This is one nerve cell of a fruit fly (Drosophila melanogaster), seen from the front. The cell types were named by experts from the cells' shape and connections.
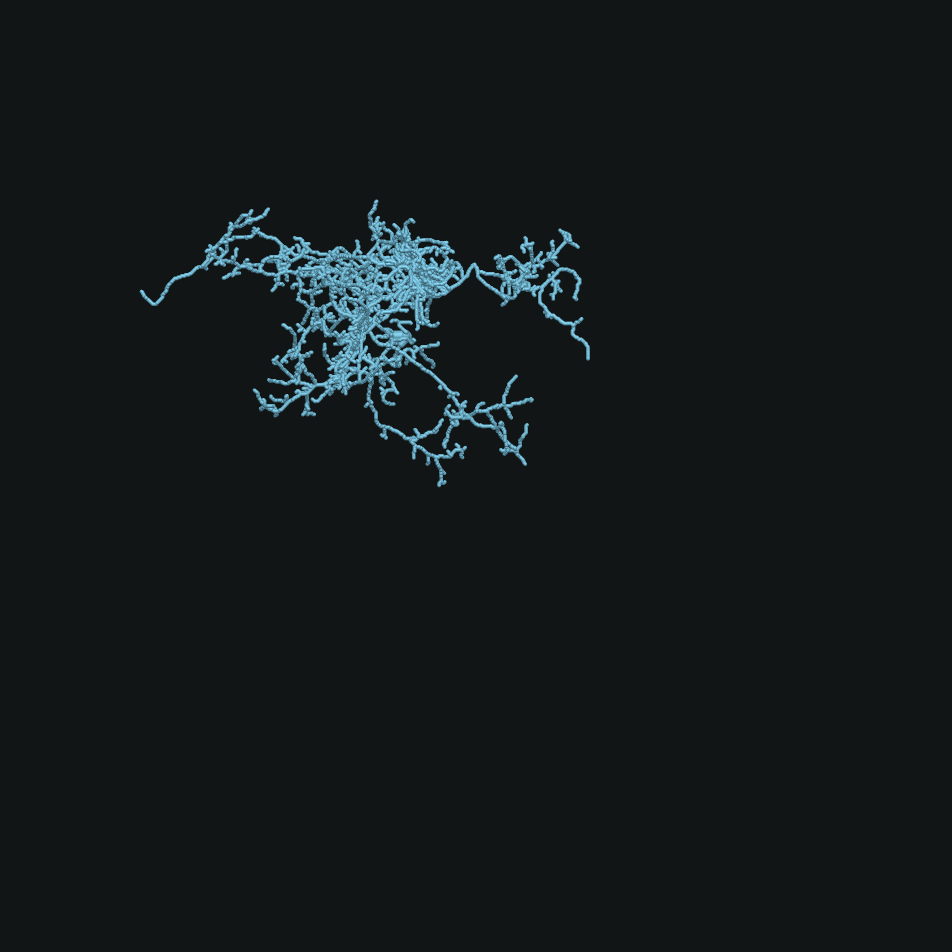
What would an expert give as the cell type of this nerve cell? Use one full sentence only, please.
To this nerve cell applies the cell type name SMP386.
